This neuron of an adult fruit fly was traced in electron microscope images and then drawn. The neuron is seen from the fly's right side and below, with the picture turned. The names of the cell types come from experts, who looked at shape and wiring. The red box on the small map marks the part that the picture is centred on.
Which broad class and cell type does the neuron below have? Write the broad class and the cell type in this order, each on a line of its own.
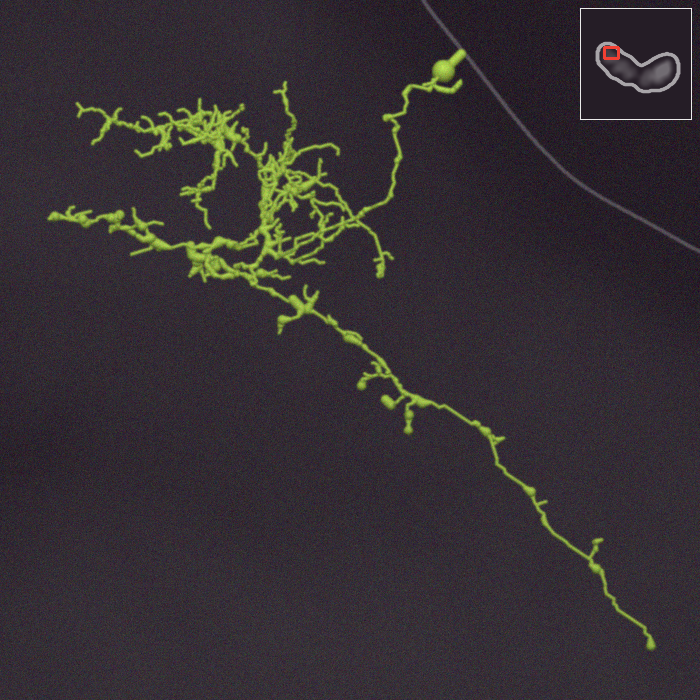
nerve-cord intrinsic neuron
INXXX426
